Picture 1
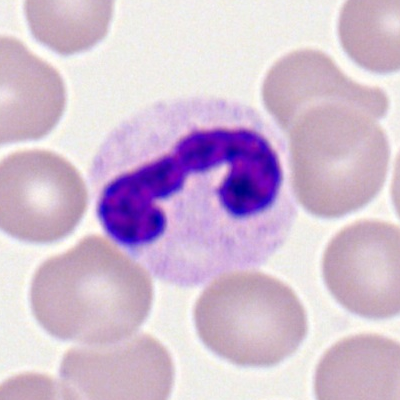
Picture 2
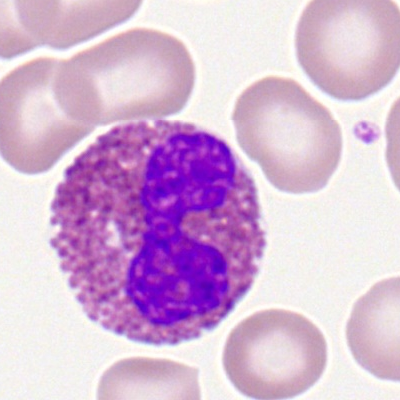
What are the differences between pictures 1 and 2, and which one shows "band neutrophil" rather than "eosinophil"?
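The band neutrophil is in picture 1 and the eosinophil in picture 2. In the band neutrophil, fine, small lilac granules are scattered through plentiful pale pinkish-lilac cytoplasm, whereas in the eosinophil coarse pinkish-red granules pack the cytoplasm throughout.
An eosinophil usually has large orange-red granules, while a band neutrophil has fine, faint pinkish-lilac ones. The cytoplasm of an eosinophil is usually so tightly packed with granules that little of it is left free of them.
The eosinophil also shows a small pale clear spot in the cytoplasm to the left of its nucleus, while no vacuoles are seen in the band neutrophil. Both cells have a round outline, dark purple clumped chromatin and no visible nucleoli; the band neutrophil's outline is also smooth and its chromatin coarsely clumped.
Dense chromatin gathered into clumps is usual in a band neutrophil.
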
